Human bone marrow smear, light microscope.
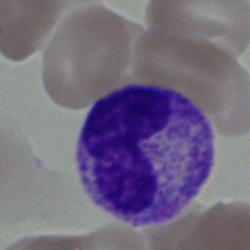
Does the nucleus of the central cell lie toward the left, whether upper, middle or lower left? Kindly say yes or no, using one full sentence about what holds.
Yes, the bulk of its cytoplasm is found to the right of the nucleus.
